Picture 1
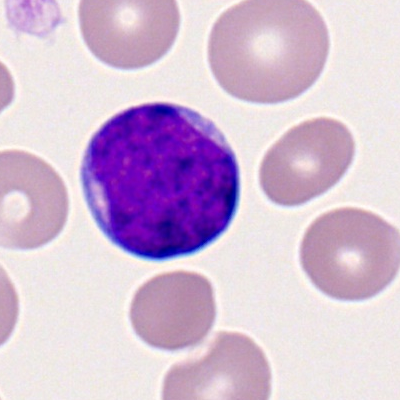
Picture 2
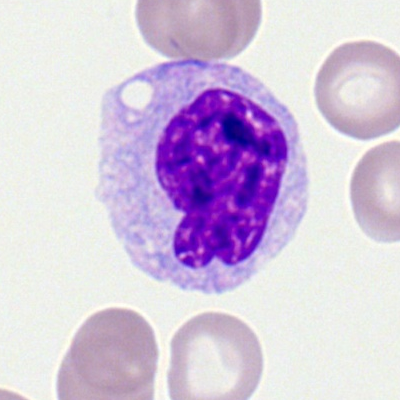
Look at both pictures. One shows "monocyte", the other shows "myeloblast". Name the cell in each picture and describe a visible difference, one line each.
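Picture 1 is a myeloblast. No vacuoles are seen in the cell.
Picture 2 is a monocyte. A single clear vacuole sits in the upper left of the cytoplasm.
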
